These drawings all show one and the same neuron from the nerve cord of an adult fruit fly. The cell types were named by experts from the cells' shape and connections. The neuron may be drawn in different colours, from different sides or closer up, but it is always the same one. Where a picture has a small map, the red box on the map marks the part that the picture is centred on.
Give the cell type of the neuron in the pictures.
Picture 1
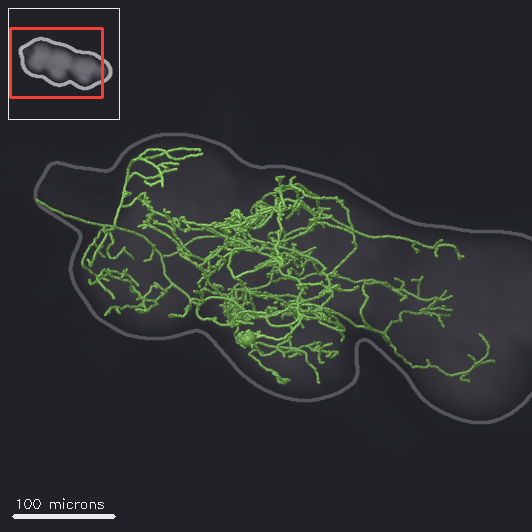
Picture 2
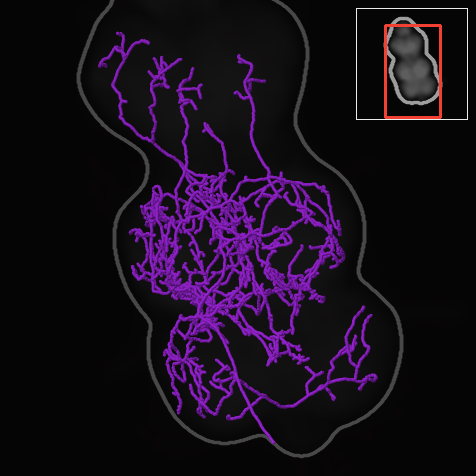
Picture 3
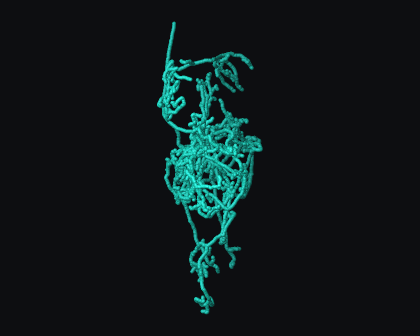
vMS16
